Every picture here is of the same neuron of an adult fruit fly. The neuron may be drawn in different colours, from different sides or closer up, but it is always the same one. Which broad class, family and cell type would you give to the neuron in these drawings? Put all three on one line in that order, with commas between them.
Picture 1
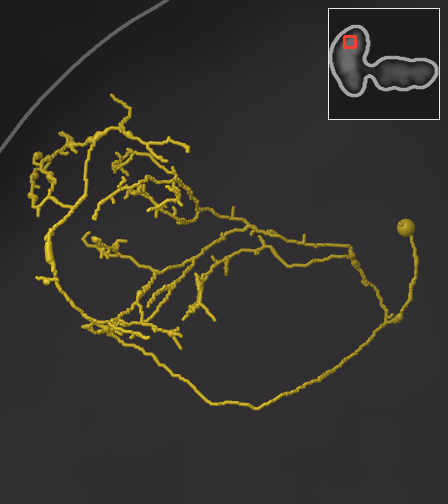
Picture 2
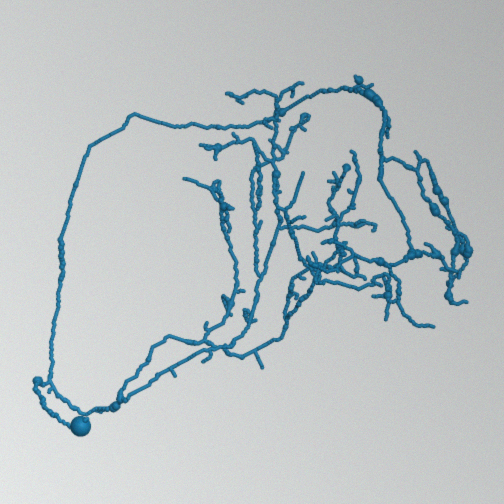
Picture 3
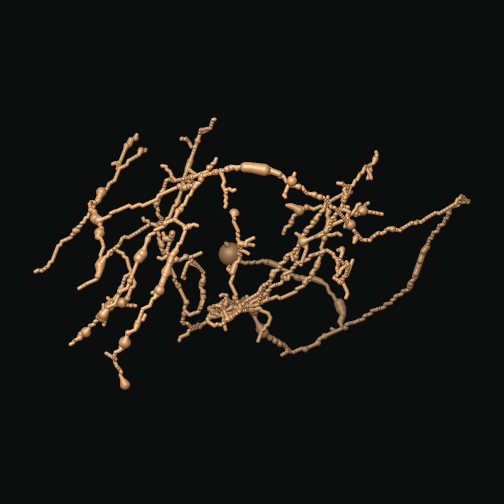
central-brain intrinsic neuron, hemilineage DL1_dorsal, SLP369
